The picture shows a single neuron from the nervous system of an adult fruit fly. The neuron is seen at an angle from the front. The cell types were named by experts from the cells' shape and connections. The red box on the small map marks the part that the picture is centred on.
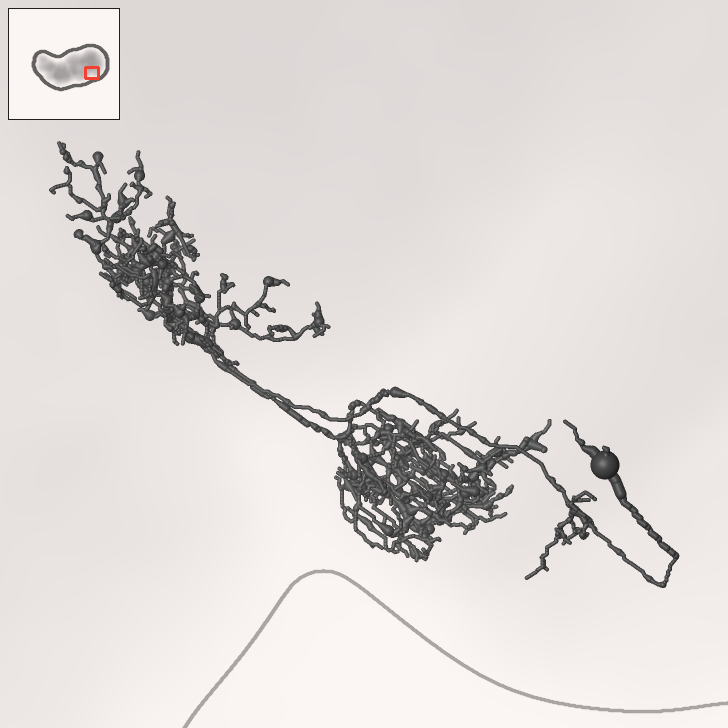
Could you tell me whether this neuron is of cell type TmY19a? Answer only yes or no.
yes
